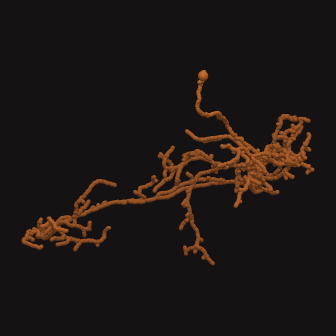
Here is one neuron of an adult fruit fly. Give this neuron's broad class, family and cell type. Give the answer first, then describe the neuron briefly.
Its broad class is central-brain intrinsic neuron. The family is hemilineage DM4_dorsal. It is of cell type pC1_16b. The cell body is at the top of the picture. The picture shows dozens of branch ends.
